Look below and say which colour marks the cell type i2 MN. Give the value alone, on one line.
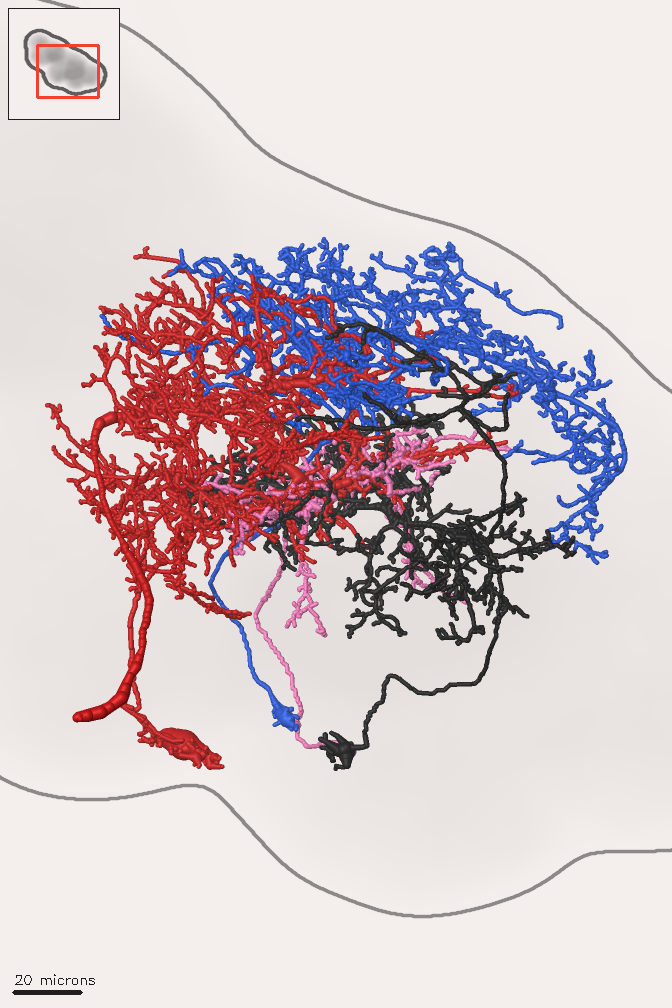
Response: red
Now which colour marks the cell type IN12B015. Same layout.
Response: black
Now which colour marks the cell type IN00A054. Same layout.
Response: pink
